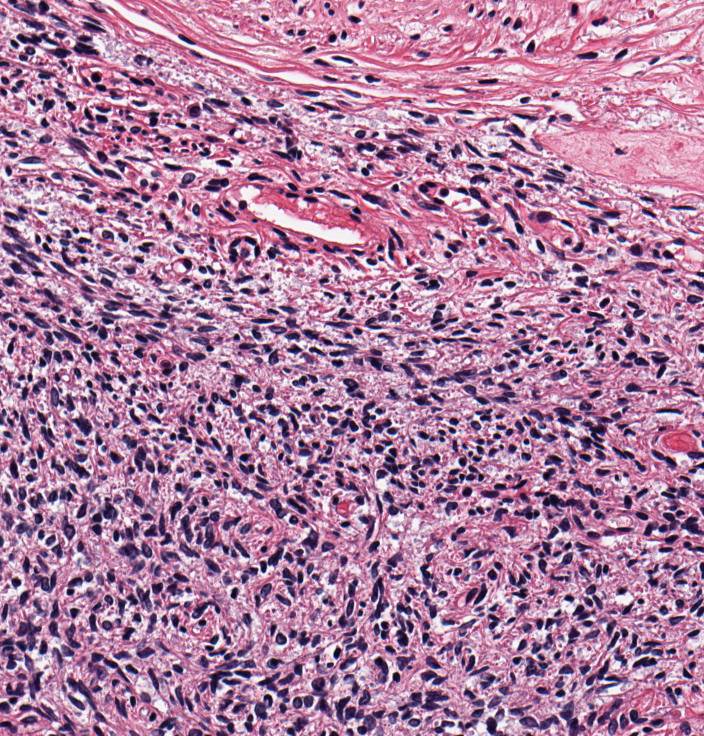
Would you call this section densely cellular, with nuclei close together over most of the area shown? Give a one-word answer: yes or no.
Yes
